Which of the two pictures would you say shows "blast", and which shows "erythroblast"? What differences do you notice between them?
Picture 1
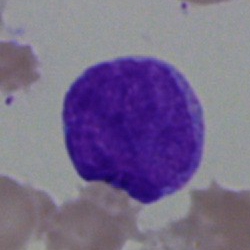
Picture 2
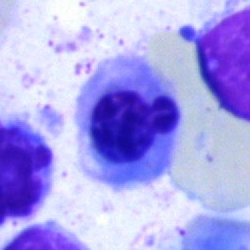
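Picture 1 is the blast; picture 2 is the erythroblast. Both cells are roughly round with smooth edges. Blast: nucleus occupies nearly the entire cell, with at most a barely visible rim of cytoplasm. Blast chromatin: deep purple, fine, fairly even throughout.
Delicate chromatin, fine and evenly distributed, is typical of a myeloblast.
Erythroblast chromatin: dark purple, coarsely clumped; no nucleoli visible.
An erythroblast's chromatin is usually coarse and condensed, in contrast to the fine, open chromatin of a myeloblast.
Granules: none distinct over the blast, none in the erythroblast cytoplasm.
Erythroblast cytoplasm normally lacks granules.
Blast: no clear vacuoles. Erythroblast: a large pale grey round body lies against the right side of the cell.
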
